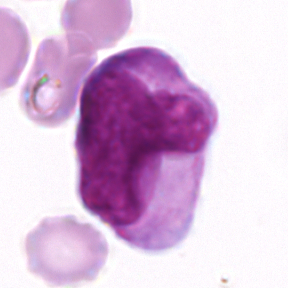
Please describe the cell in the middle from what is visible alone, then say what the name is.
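Follow the nucleus with your eye: it folds into a hook that runs down the left side of the cell and across its top. It stains a dark reddish purple. Its chromatin looks finely mottled, not clumped into coarse dark blocks. Around it, the cytoplasm is a pale lilac-pink. This is an atypical promyelocyte.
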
